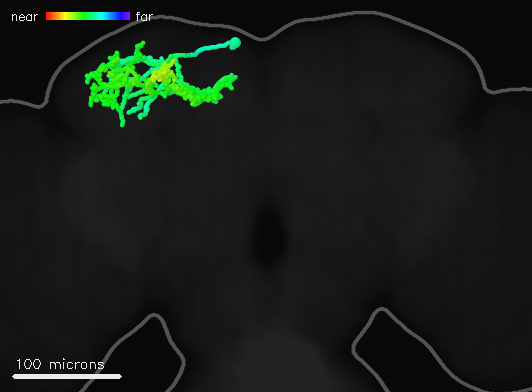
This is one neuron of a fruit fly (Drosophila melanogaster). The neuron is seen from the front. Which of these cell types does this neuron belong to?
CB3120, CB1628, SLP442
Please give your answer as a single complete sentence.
Under cell type classification, the neuron is SLP442.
